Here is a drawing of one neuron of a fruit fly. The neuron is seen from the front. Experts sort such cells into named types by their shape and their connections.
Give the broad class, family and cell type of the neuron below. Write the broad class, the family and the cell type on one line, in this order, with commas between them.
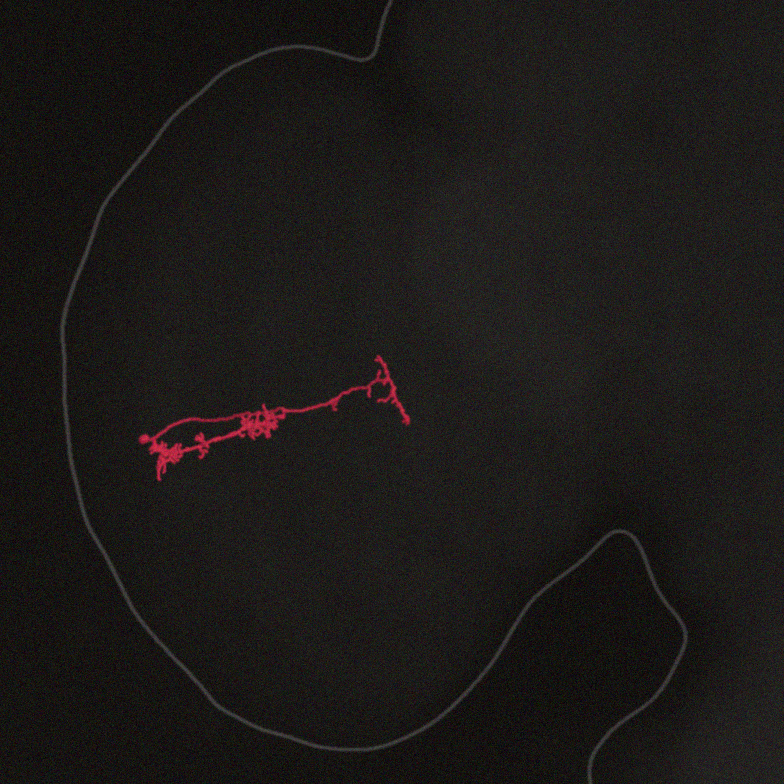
optic-lobe intrinsic neuron, T, T2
